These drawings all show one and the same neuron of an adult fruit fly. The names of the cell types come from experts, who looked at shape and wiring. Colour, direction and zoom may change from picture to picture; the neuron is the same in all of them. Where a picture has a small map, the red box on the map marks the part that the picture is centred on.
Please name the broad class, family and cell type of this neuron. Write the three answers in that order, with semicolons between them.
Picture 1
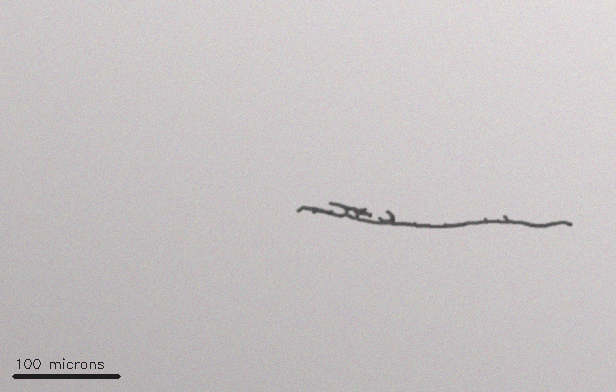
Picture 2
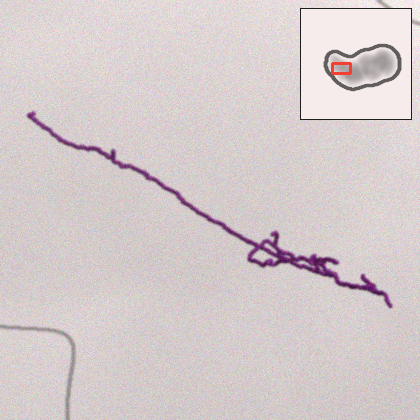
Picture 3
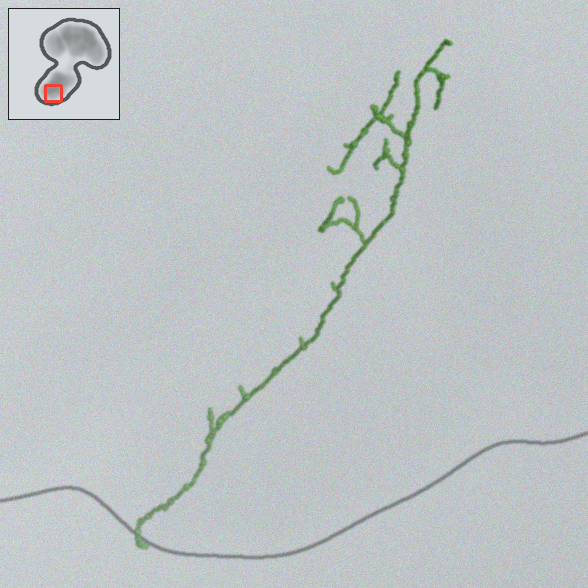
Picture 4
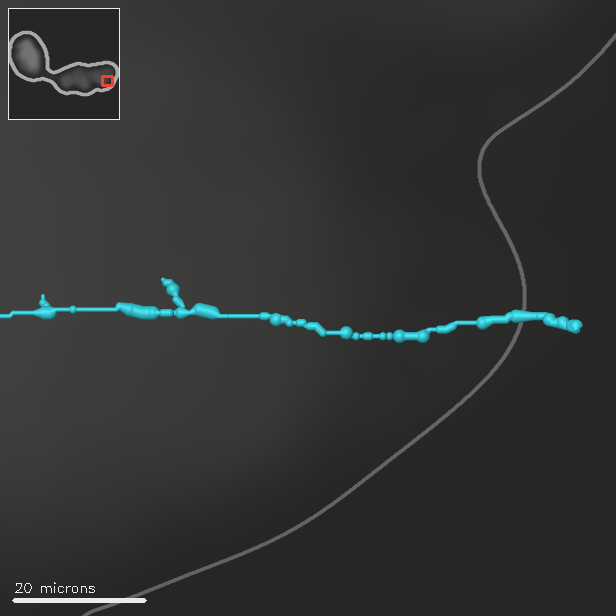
sensory neuron entering the nerve cord; class mechanosensory proprioceptive; SNpp40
